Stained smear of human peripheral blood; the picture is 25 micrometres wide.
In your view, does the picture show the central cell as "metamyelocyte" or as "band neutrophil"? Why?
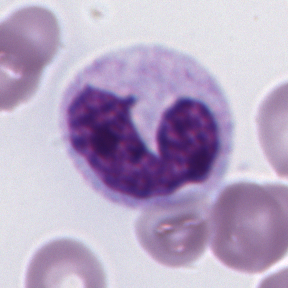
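This is a band neutrophil. First, the nucleus: it is bent into a horseshoe whose notch opens upward, and it forms one unbroken band rather than separate lobes. Second, its place and size: it lies toward the bottom of the cell and fills about 50% of the cell's area. Third, the cytoplasm: pale lilac-pink, holding fine, faint granules. Finally, the cell measures about 15 micrometres across.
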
